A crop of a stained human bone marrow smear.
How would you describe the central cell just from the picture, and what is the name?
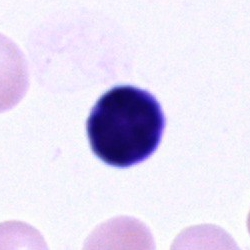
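Taking each feature in turn, the chromatin comes first: dense and stained deep purple throughout. Next, almost no cytoplasm can be seen around the nucleus. Then, no granules are seen in the cell, and no vacuoles either. It is a lymphocyte.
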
